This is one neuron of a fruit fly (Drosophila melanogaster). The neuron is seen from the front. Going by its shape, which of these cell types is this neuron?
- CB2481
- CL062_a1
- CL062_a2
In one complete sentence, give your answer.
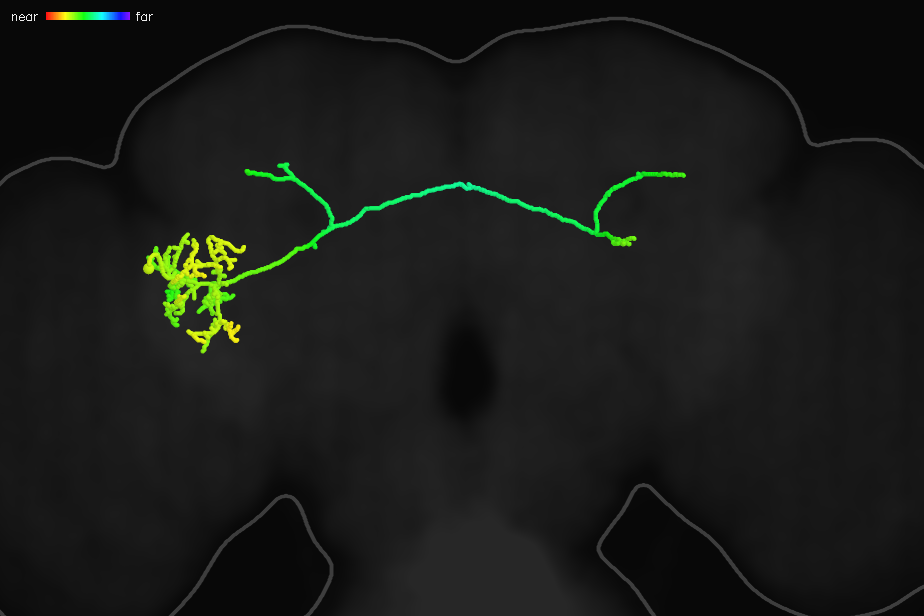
The cell type CB2481 is the type of this neuron.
